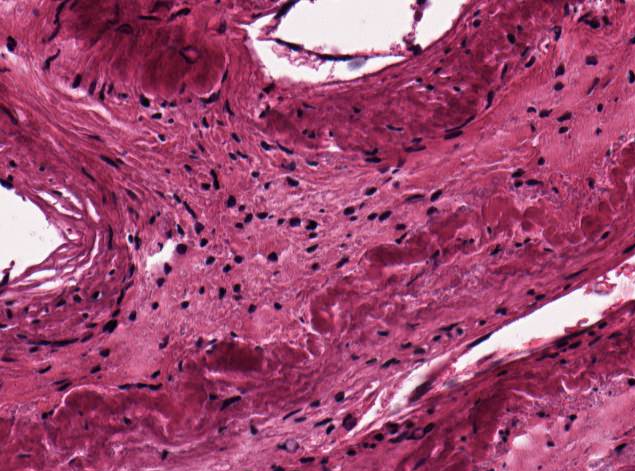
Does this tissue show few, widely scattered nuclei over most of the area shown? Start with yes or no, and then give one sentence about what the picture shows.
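Yes. The nuclei are small, dark and mostly elongated or oval, scattered singly without crowding.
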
